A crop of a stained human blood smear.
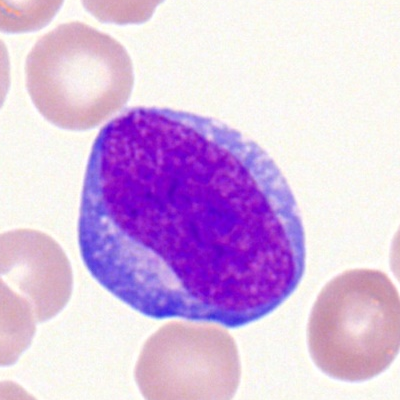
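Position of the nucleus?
Toward the upper right, leaving a wider band of cytoplasm at the lower left.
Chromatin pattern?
Finely stippled and evenly spread, not clumped.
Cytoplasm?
A blue rim, deepest toward the cell edge, with a paler zone against the lower-left side of the nucleus.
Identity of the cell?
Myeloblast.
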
